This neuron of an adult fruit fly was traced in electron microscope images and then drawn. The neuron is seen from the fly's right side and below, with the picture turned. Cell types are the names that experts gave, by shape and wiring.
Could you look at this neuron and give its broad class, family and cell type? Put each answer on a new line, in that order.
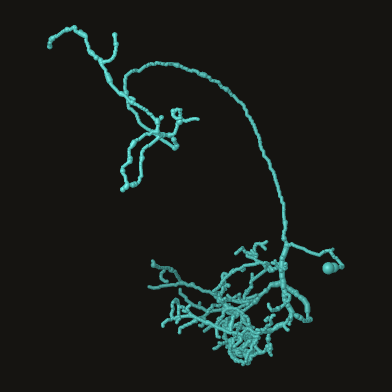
nerve-cord intrinsic neuron
hemilineage 06B
IN06B078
